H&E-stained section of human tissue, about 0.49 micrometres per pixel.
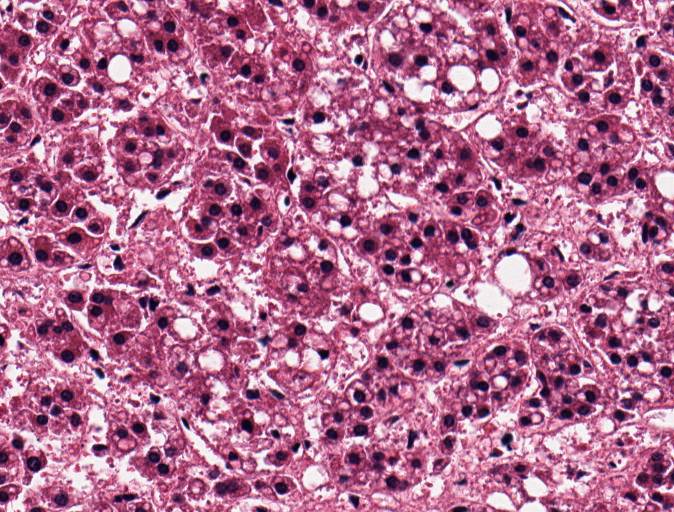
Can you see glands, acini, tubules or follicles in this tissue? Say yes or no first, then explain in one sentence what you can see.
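No. No glands or lumina are formed among the cells.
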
